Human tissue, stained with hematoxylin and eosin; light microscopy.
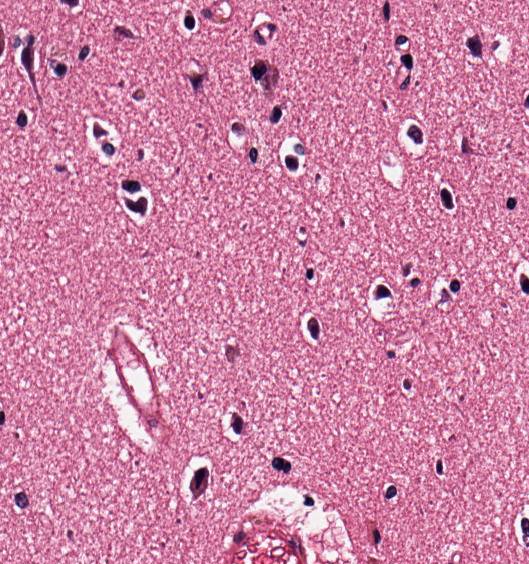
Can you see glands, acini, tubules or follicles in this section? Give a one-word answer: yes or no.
No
